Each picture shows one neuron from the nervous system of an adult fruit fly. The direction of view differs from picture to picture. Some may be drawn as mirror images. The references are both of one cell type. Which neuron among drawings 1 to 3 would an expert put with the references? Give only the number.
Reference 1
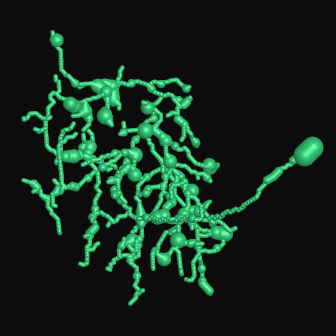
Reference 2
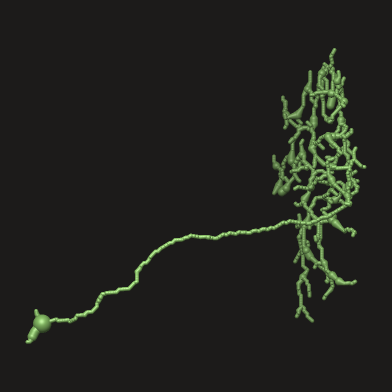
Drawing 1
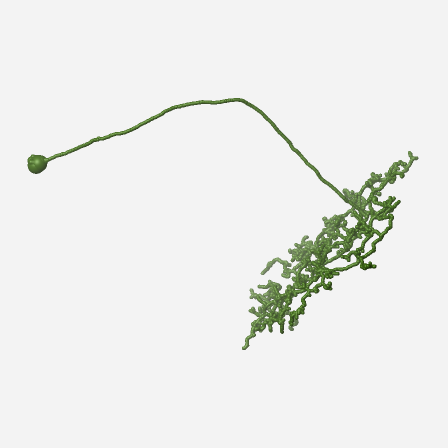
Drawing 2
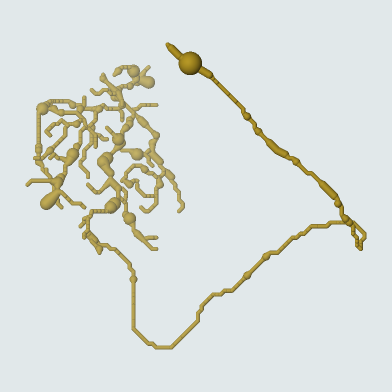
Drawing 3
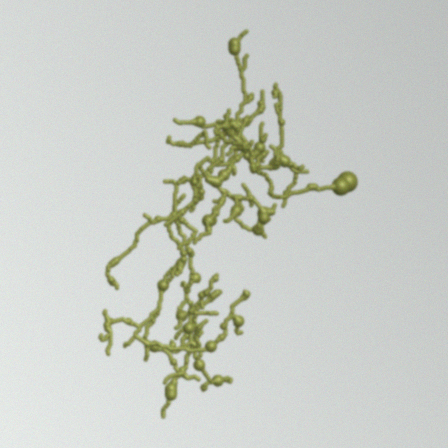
1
